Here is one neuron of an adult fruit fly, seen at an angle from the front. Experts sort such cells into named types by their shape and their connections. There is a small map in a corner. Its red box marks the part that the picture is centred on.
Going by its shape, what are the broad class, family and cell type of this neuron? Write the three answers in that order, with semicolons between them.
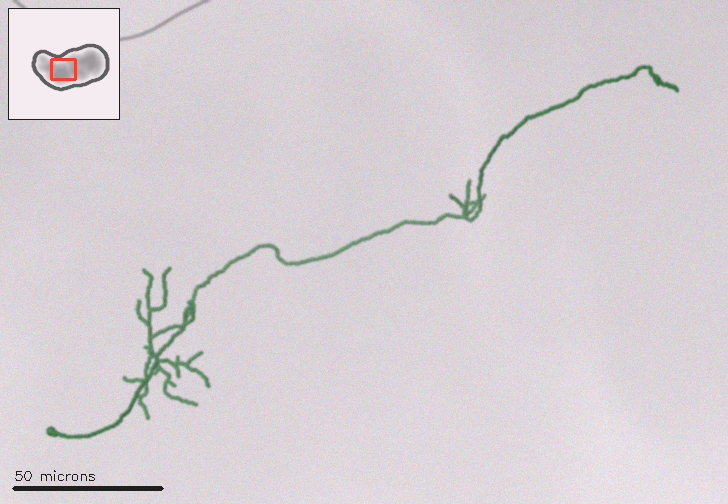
visual projection neuron; MeTu; MeTu4e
